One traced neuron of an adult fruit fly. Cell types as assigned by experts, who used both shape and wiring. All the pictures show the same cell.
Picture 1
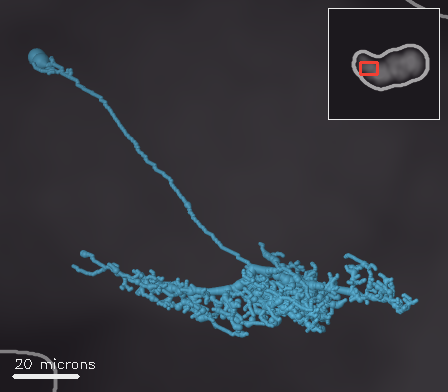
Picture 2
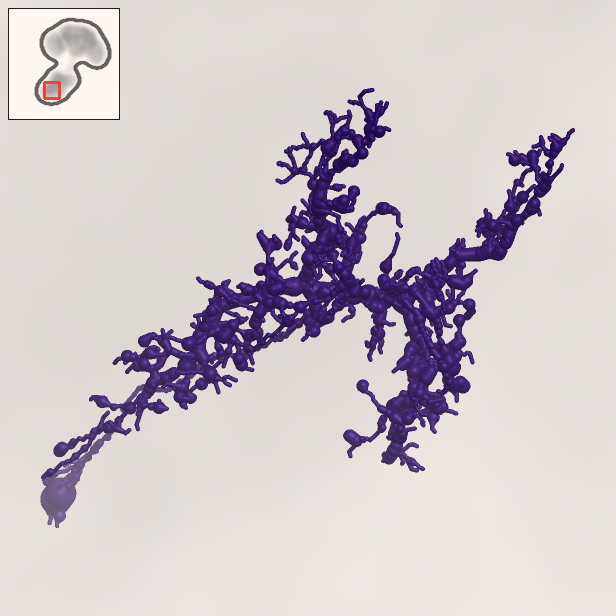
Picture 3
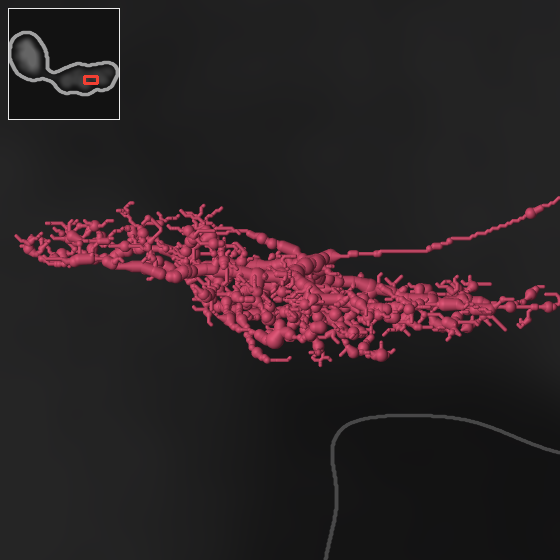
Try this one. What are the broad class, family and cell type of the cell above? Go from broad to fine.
nerve-cord intrinsic neuron; hemilineage 00A; IN00A020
